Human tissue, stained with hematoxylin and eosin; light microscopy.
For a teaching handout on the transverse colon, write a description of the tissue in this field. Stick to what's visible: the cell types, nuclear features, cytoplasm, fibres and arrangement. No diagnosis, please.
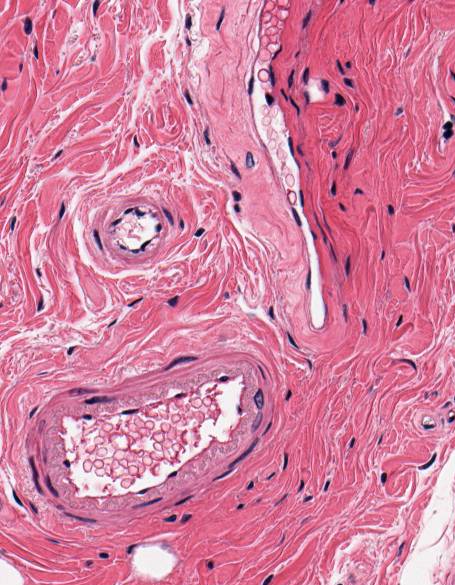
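So, dense eosin-pink collagen bundles fill the field, wavy and running in varied directions. Sparse fibroblasts sit between them, their nuclei thin, dark and spindle-shaped. Upper left of centre, a small round vessel: thick concentric wall, small lumen. Red blood cells in the vessels look like pale rings with clear centres.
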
